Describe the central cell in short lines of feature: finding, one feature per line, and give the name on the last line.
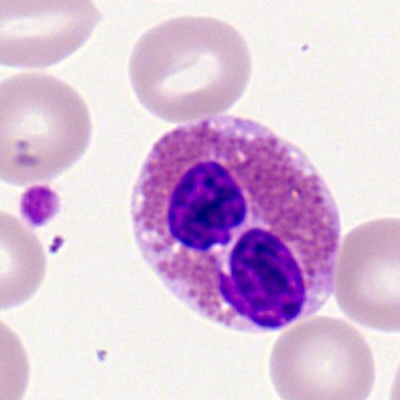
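Outline: smooth, I'd say round to slightly oval
Nucleus: one lobe toward the upper left, the other toward the lower right
Chromatin: dense, dark purple, clumped
Cytoplasm: packed with coarse orange-pink granules
Name: eosinophil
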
